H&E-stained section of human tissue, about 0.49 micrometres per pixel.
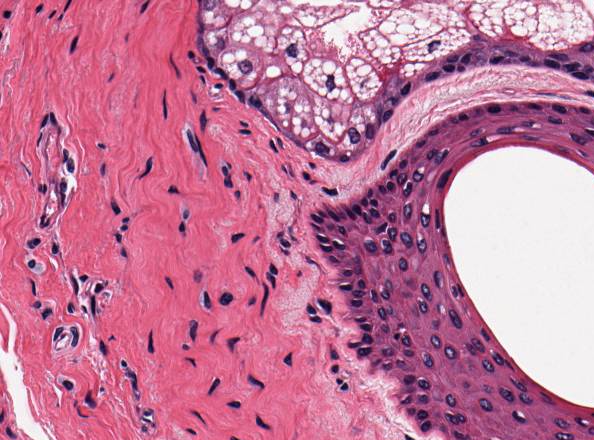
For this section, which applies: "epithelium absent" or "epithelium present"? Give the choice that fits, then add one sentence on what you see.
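Epithelium present. A stratified squamous epithelium several cells thick lines a large rounded space at the right of the field.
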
